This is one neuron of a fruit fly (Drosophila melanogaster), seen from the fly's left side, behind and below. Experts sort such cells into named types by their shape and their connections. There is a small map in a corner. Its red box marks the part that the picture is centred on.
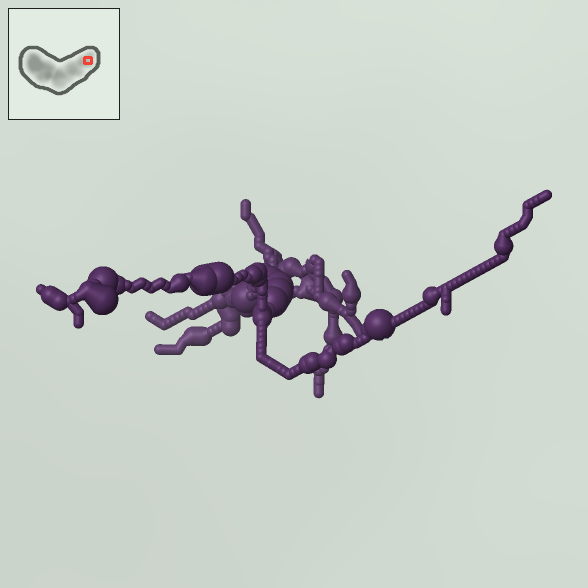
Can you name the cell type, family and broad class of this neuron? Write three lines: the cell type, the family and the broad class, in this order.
SNta38
class mechanosensory tactile
sensory neuron entering the nerve cord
